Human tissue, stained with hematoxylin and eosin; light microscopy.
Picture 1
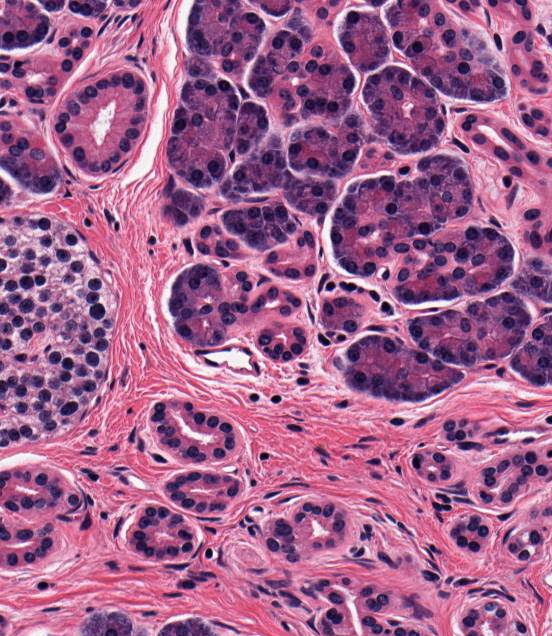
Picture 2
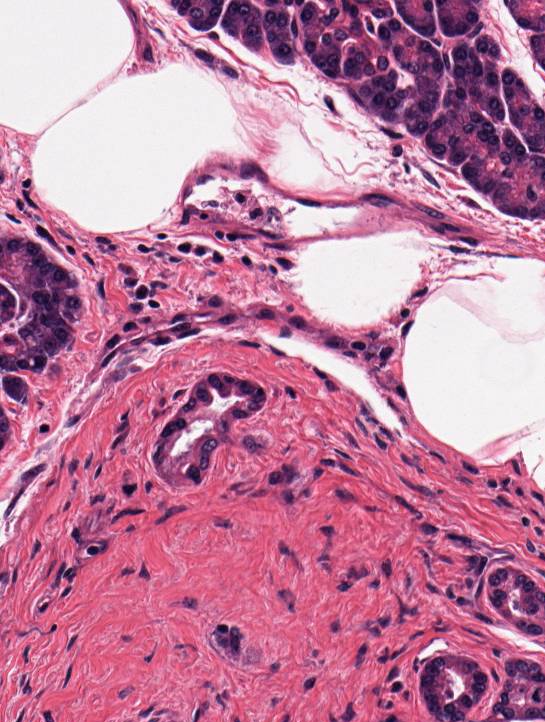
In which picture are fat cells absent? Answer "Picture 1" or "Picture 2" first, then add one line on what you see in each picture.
Picture 1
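Picture 1: No fat cells are present anywhere in the field.
Picture 2: A band of looser, more cellular stroma with many small dark nuclei lies between the fat and the dense collagen on the left side.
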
